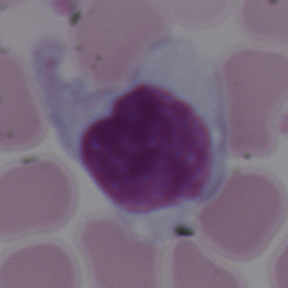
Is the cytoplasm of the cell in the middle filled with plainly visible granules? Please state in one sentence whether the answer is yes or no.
No, its cytoplasm is free of any visible granules.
